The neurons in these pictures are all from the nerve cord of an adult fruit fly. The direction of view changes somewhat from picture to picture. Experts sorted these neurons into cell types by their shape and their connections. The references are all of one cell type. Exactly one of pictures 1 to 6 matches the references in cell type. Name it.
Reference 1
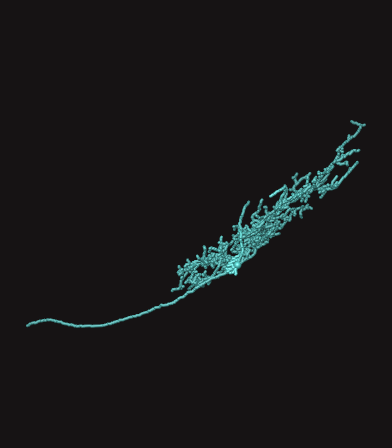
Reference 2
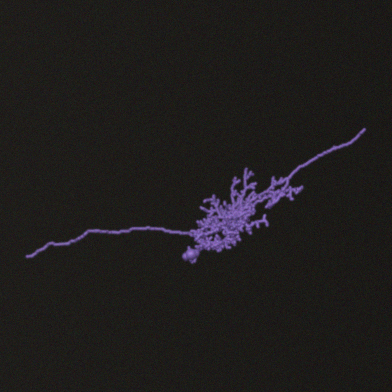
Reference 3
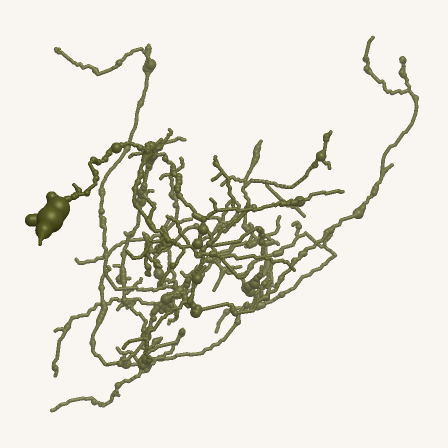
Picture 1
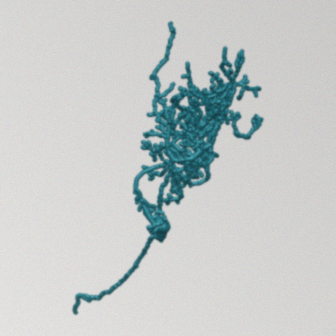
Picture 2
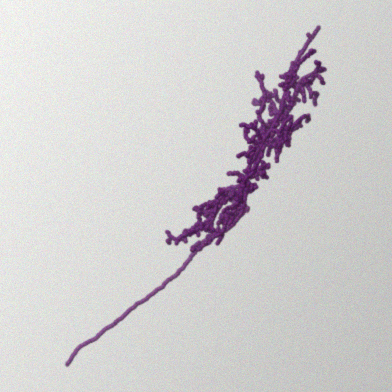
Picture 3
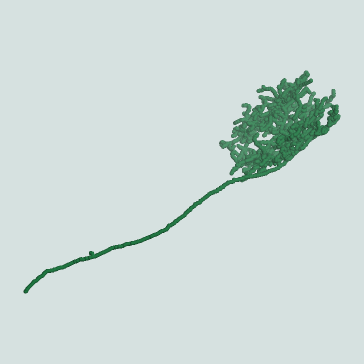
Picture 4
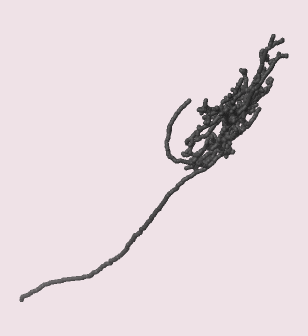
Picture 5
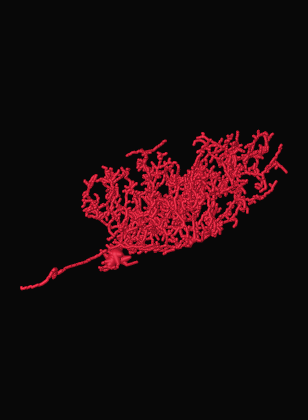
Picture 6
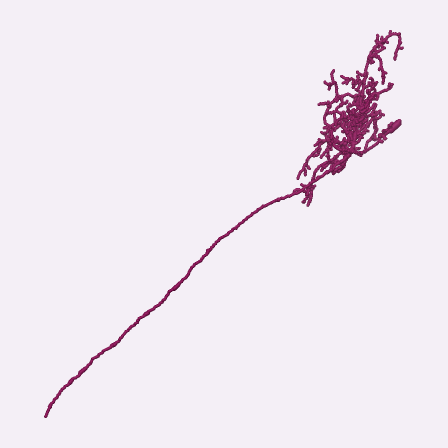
Picture 2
